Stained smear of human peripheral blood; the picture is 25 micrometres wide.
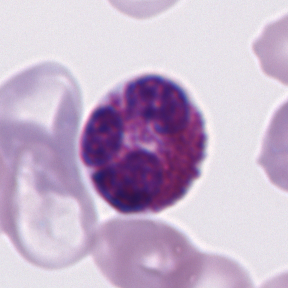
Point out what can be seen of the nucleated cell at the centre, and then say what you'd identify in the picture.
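Start with the edge: the outline is round and smooth. Now look at the nucleus, divided into several rounded lobes, and see how those lobes are grouped around a paler central area. Check the cytoplasm too; no vacuoles are seen there. What you're looking at is an eosinophil.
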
